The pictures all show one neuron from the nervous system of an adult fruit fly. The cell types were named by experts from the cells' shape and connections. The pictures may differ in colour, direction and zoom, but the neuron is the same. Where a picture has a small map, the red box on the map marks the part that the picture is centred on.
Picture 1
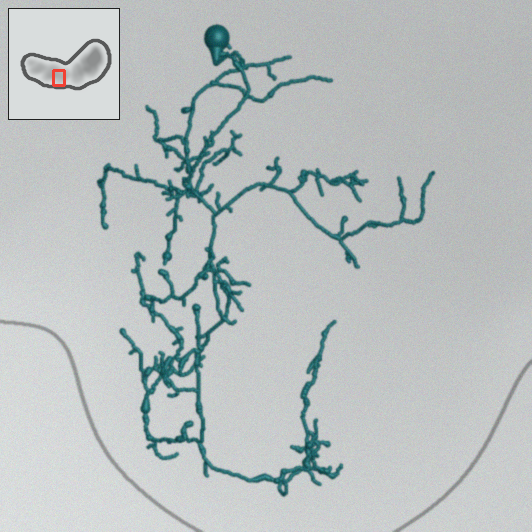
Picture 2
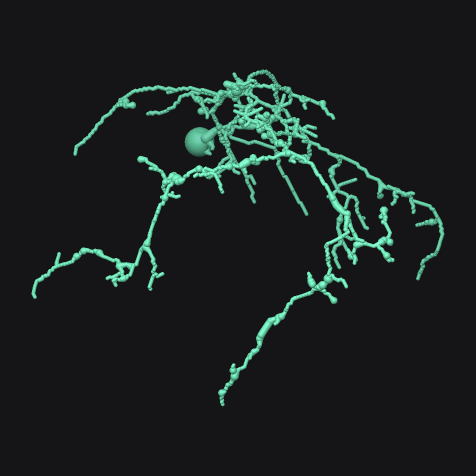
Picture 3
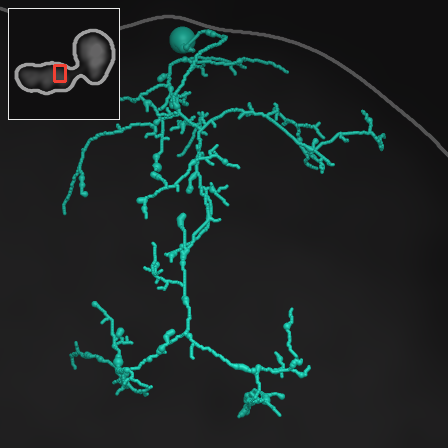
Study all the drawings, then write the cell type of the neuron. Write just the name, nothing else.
IN19A133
